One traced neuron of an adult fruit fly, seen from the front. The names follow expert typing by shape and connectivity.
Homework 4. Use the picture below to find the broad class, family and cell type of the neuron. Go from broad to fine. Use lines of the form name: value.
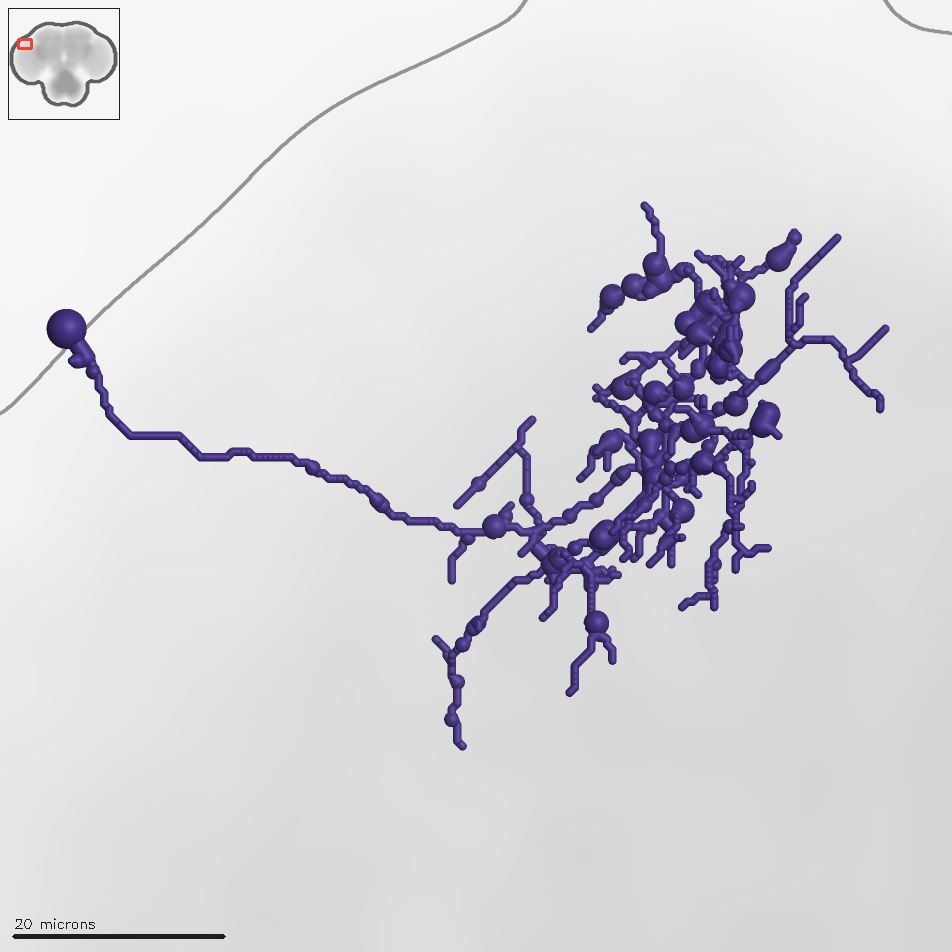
broad class: optic-lobe intrinsic neuron
family: Cm
cell type: Cm3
